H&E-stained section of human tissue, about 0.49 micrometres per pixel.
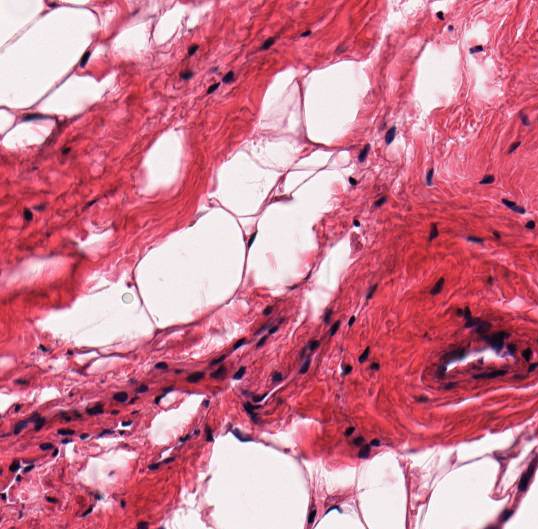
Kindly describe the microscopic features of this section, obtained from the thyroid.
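Throughout, dense pink fibrous tissue holds groups of fat cells between its fibre bundles. The fat cells, mostly upper left and centre, are empty white polygonal spaces outlined by thin membranes. The thick, wavy collagen bundles stain deep pink, with sparse small dark spindle-shaped fibroblast nuclei.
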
